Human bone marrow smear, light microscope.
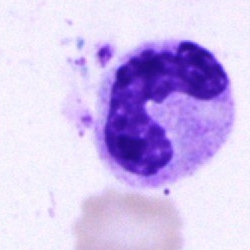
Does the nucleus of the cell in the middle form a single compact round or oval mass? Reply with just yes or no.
No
